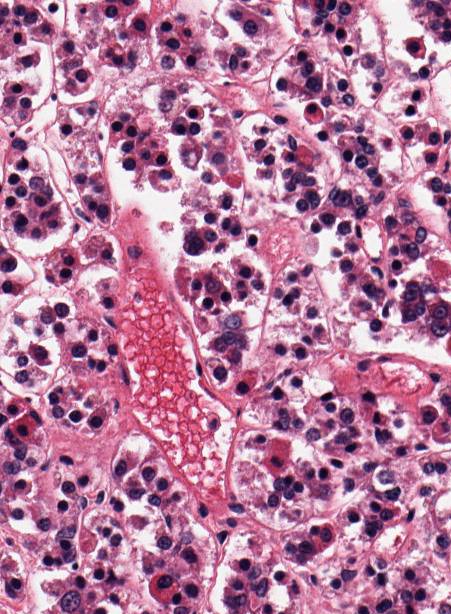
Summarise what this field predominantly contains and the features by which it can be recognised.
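The field shows the pars distalis of the pituitary, its cells gathered throughout into rounded nests. Thin septa of delicate pink strands, with scant stroma, divide one nest from the next.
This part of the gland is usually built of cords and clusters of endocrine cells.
Most cells here have pale, finely granular to vacuolated cytoplasm, while scattered cells with deeply eosinophilic cytoplasm stand out among them, for instance at the lower left and centre right.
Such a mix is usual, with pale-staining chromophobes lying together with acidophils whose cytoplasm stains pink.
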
